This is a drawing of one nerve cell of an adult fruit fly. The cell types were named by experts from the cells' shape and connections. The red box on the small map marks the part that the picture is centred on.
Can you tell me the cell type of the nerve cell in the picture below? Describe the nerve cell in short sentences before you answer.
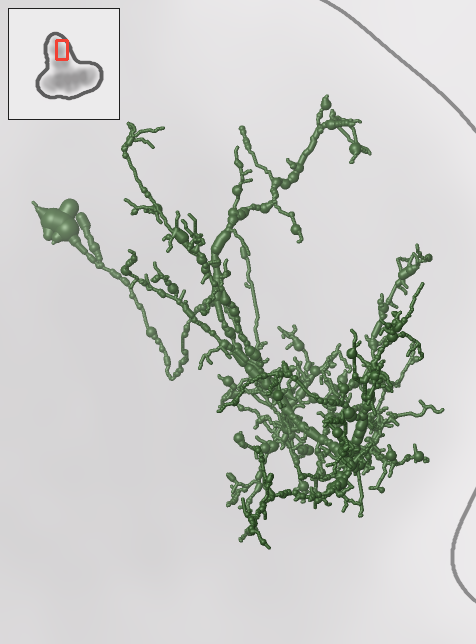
As drawn here it is about as wide as it is tall. Its broad class is nerve-cord intrinsic neuron. The cell type is IN13A019.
